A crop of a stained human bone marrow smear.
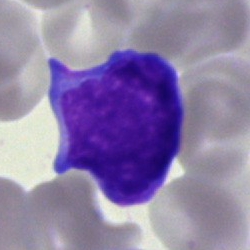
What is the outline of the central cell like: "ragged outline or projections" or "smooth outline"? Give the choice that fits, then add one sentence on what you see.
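Ragged outline or projections. The cell outline is irregular, with pointed projections on its left side.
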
